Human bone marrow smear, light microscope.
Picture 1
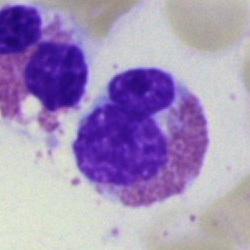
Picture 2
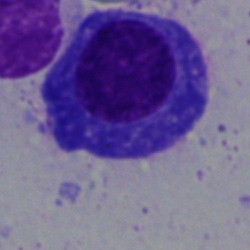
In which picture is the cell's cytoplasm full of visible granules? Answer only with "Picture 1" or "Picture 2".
Picture 1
